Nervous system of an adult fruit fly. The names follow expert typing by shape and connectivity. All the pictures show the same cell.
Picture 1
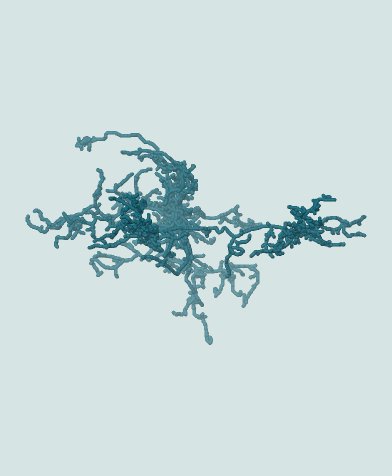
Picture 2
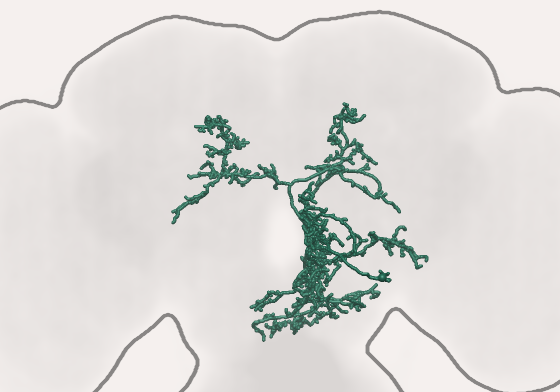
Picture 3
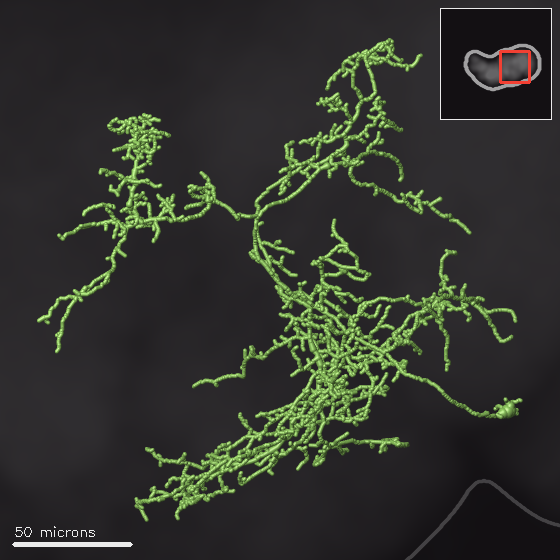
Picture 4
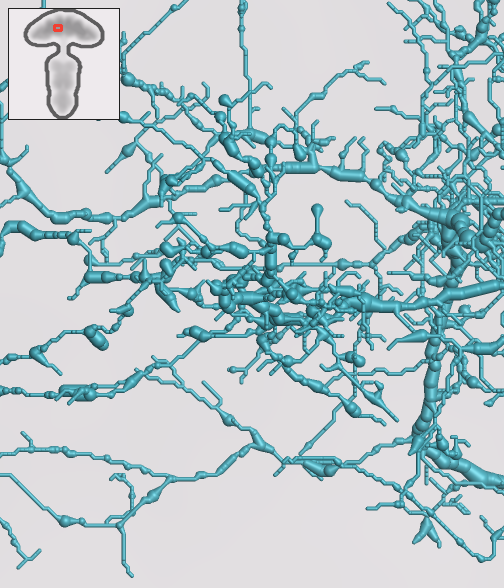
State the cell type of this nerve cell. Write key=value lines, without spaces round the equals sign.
cell_type=CL367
